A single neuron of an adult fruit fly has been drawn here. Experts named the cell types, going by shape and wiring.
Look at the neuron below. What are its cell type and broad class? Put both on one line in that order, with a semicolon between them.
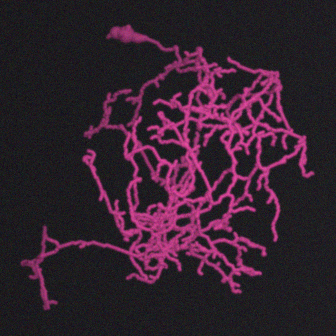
INXXX326; nerve-cord intrinsic neuron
